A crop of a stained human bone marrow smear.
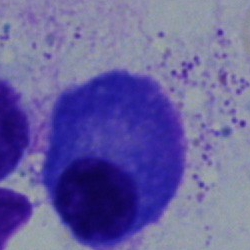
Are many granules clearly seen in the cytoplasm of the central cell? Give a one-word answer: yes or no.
No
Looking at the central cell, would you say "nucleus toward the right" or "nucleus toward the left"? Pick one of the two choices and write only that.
Nucleus toward the left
